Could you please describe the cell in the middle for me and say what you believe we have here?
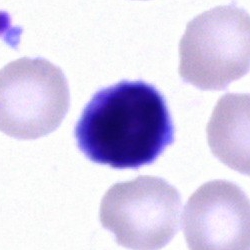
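First, the outline is roughly round, with a slightly irregular edge. Next, the nucleus fills almost the whole cell. Its chromatin stains deep purple and looks dense throughout. Lastly, hardly any cytoplasm shows around the nucleus. This cell is a lymphocyte.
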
